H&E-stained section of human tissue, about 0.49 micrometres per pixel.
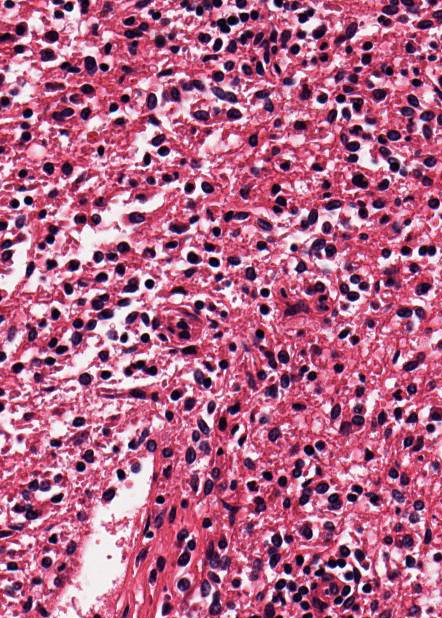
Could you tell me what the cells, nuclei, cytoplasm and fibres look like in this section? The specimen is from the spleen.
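The whole field is occupied by cells spread diffusely and densely, with no glands, nests or other organised units. Small round nuclei that stain very darkly are scattered throughout. Oval to spindle-shaped nuclei are intermixed with them. At the lower centre, a band of pink fibrous strands containing elongated nuclei runs obliquely upward.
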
